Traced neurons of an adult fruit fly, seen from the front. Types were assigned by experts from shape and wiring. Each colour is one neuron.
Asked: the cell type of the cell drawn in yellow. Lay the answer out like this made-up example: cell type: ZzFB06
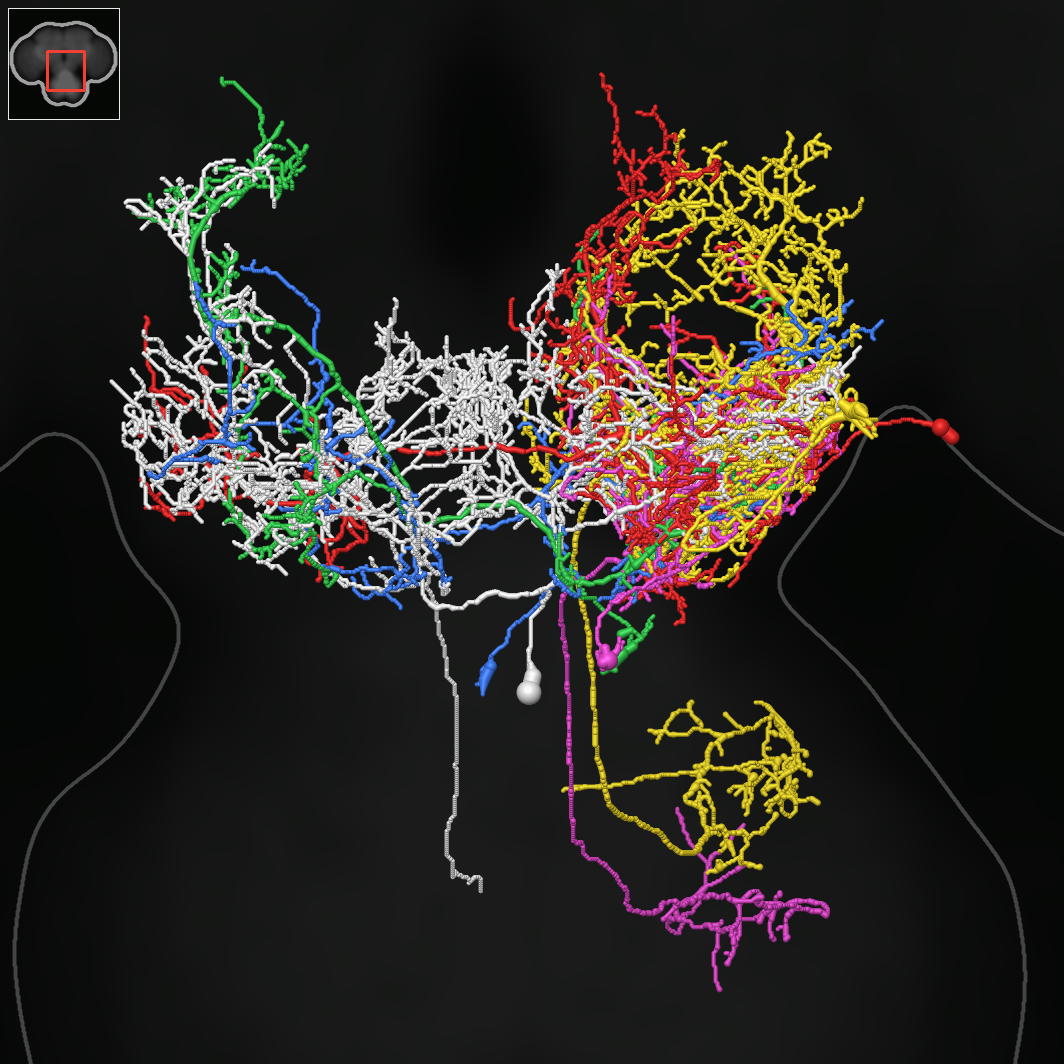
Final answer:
cell type: DNge026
